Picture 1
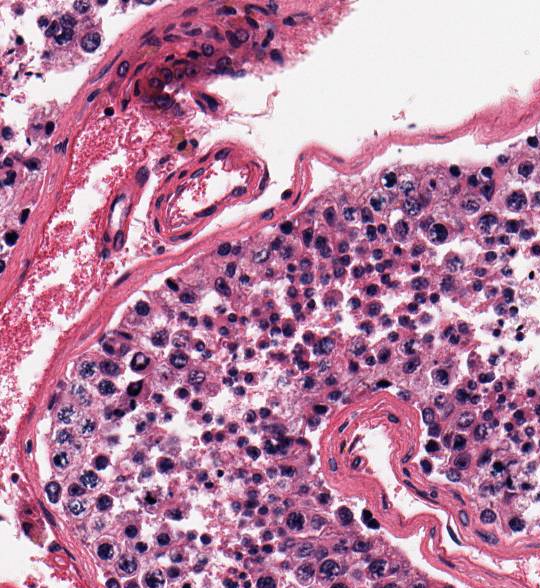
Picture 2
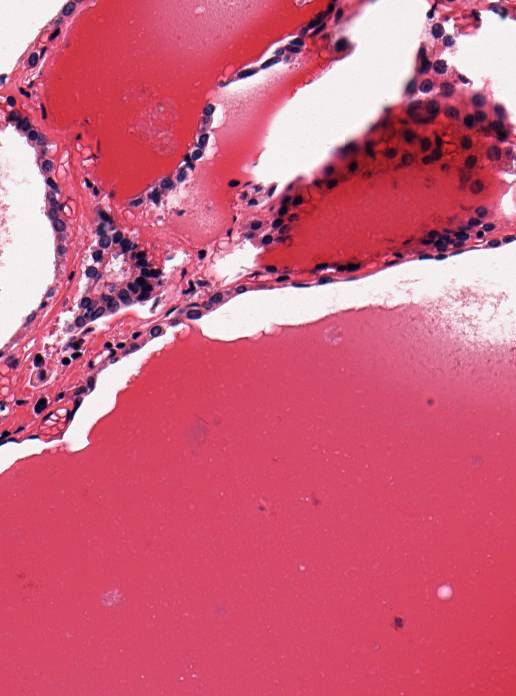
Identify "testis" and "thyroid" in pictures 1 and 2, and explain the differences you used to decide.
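Let's take them in turn: picture 1 is testis and picture 2 is thyroid. In picture 1, a dense mass of loosely packed round cells fills the lower right two-thirds, bounded at its upper left by a thin wavy pink fibrous band, and smaller cells with very dark, dense, round nuclei are scattered among the larger ones. Now turn to picture 2, where the lower half is instead one large space filled with homogeneous pink material.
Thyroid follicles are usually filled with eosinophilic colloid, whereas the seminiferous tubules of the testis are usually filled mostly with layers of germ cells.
The spaces in picture 2 are lined by a single layer of flattened to low cuboidal cells with small, round to oval, dark-staining nuclei.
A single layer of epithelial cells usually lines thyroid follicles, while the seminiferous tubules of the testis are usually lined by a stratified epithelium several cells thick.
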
